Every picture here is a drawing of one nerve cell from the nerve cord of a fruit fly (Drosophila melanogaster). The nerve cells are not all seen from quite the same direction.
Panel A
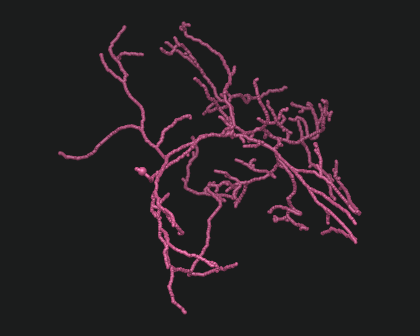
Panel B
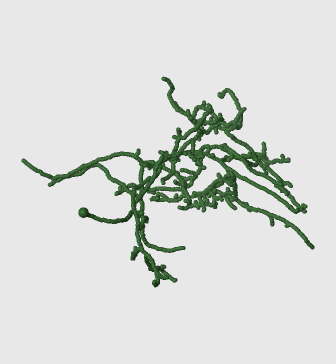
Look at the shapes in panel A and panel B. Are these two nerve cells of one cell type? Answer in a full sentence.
They are of the same cell type.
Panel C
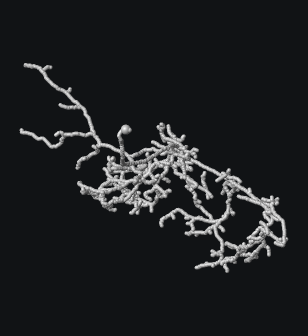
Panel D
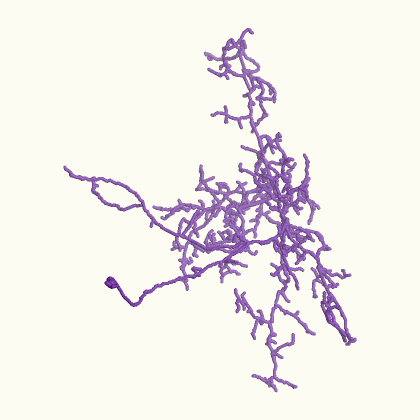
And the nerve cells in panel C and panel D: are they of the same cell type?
They are of different cell types.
